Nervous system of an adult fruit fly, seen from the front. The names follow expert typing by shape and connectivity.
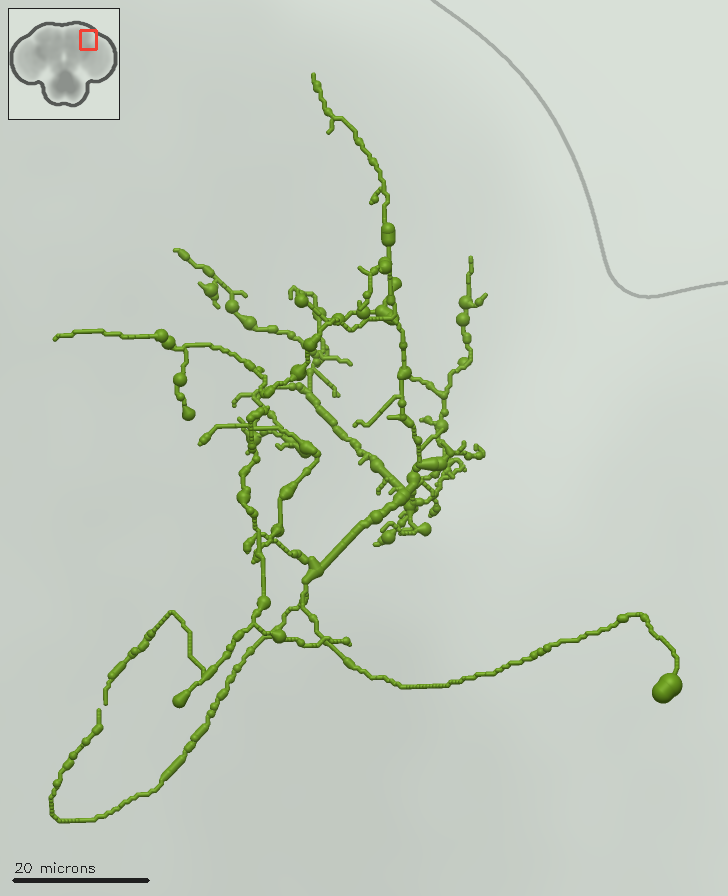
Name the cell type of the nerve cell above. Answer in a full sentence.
The cell type is LHAV2b10.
